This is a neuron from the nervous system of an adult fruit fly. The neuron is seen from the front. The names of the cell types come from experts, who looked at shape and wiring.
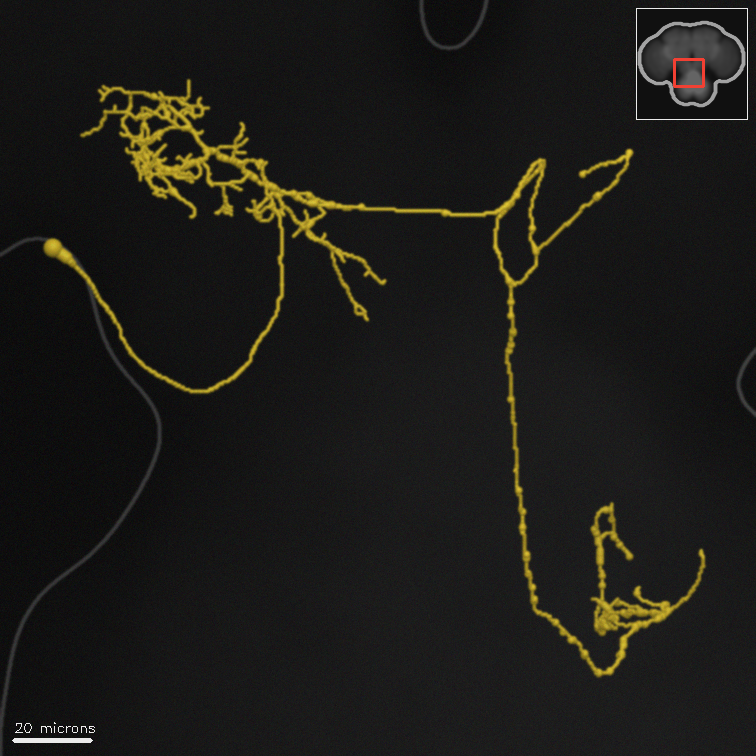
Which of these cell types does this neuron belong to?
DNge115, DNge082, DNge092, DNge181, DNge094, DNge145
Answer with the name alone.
DNge181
